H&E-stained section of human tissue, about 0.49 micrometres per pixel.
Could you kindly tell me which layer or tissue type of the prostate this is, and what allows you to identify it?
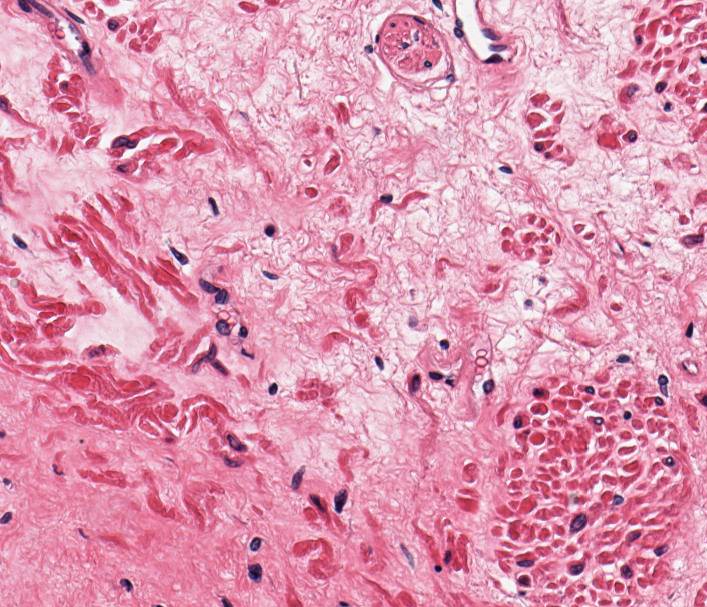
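This is loose connective tissue, occupying the centre of the field as a loose, pale pink, finely fibrillary stroma. Its cells are sparse, with small dark oval to spindle-shaped nuclei.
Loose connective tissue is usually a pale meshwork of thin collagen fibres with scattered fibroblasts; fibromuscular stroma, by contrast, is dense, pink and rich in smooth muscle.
Wavy, bright pink fibre bundles lie along the left side, and no epithelium is present anywhere.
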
